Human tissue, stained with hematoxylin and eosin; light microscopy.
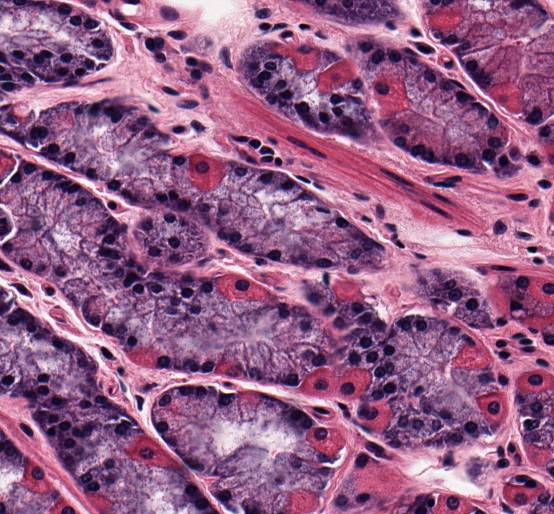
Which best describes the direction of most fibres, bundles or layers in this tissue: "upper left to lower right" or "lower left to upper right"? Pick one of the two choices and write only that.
Upper left to lower right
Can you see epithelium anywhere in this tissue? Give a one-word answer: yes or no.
Yes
